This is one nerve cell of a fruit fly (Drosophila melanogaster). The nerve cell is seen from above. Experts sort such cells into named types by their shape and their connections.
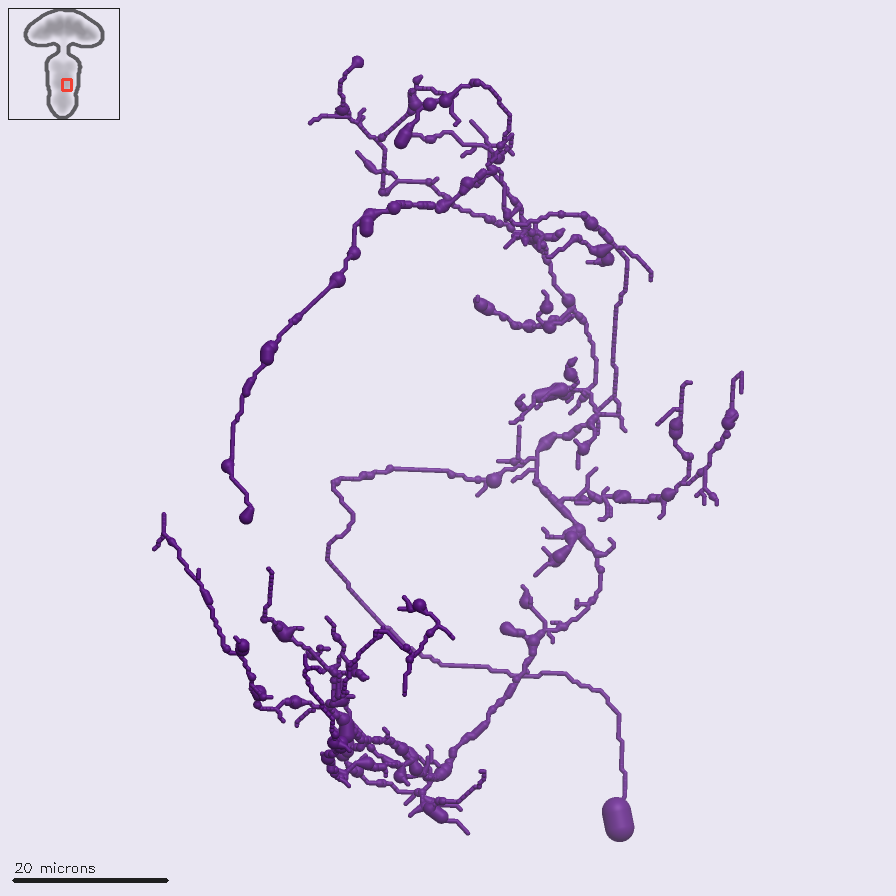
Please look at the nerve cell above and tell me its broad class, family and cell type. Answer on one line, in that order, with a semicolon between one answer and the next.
nerve-cord intrinsic neuron; hemilineage 01B; IN01B037_b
